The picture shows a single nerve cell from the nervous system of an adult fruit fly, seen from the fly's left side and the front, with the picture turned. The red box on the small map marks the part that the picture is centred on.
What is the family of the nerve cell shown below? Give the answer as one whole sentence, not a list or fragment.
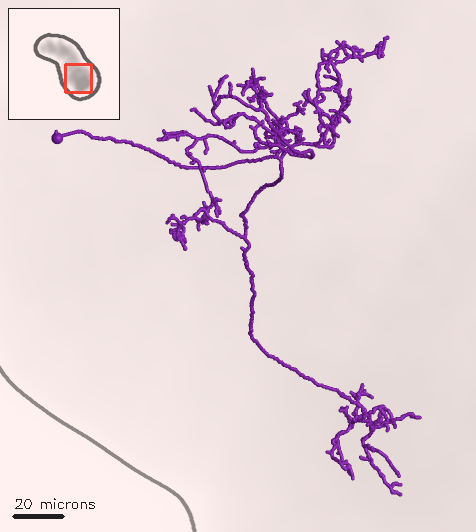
This nerve cell is grouped under the hemilineage LHl2_ventral family.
